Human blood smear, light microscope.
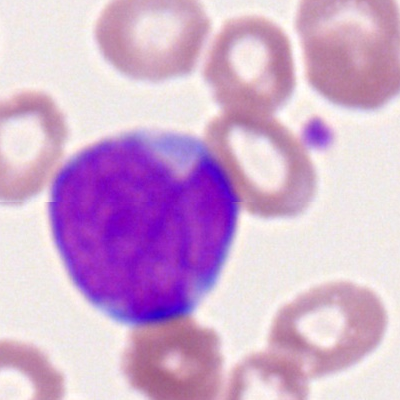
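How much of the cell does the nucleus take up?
Nearly the whole of it, as far as I can tell.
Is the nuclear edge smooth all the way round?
Not quite; there is a small notch at its upper right.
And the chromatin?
Purple, with a mottled, patchy texture.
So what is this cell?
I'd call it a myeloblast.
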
